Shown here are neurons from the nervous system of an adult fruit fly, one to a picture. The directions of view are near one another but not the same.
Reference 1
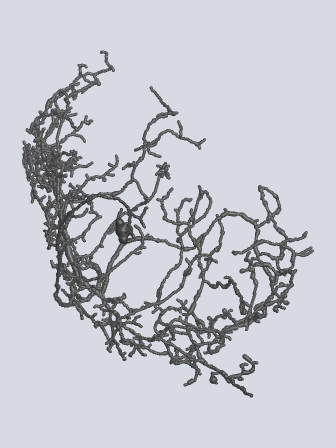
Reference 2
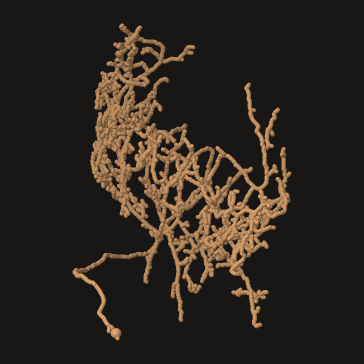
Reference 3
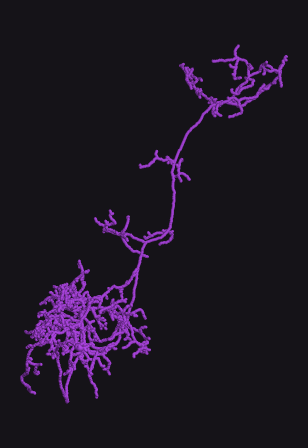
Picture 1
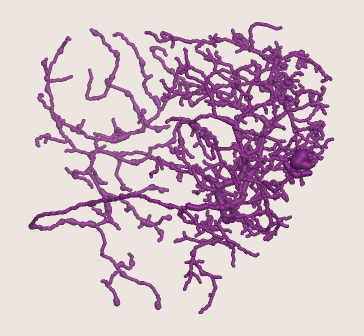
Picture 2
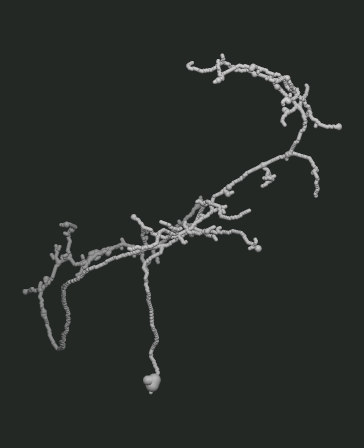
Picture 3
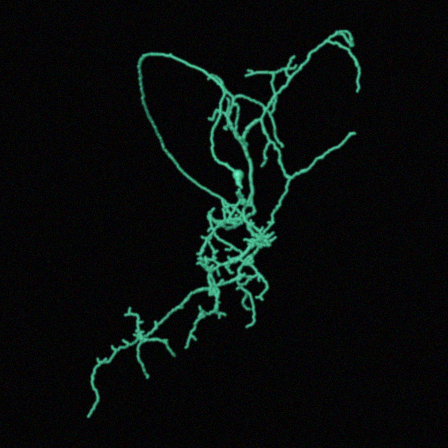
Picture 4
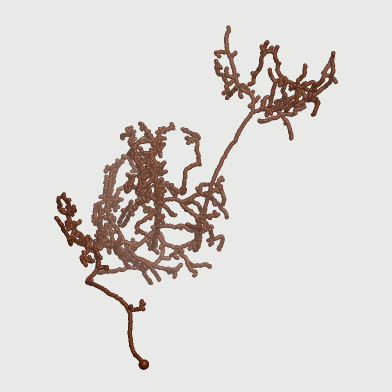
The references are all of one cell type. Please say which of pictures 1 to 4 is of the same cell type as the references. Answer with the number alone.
4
